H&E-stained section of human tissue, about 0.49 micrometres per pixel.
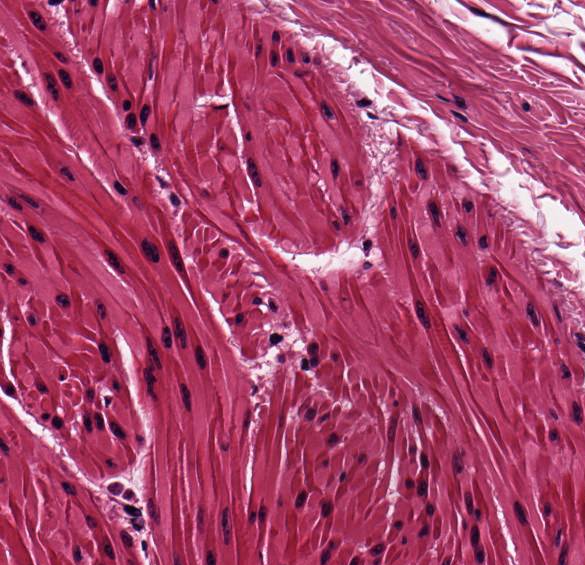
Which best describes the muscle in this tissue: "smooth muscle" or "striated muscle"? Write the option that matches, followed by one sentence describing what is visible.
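Smooth muscle. The whole field is made of bundles of smooth muscle cells that run in different directions.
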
